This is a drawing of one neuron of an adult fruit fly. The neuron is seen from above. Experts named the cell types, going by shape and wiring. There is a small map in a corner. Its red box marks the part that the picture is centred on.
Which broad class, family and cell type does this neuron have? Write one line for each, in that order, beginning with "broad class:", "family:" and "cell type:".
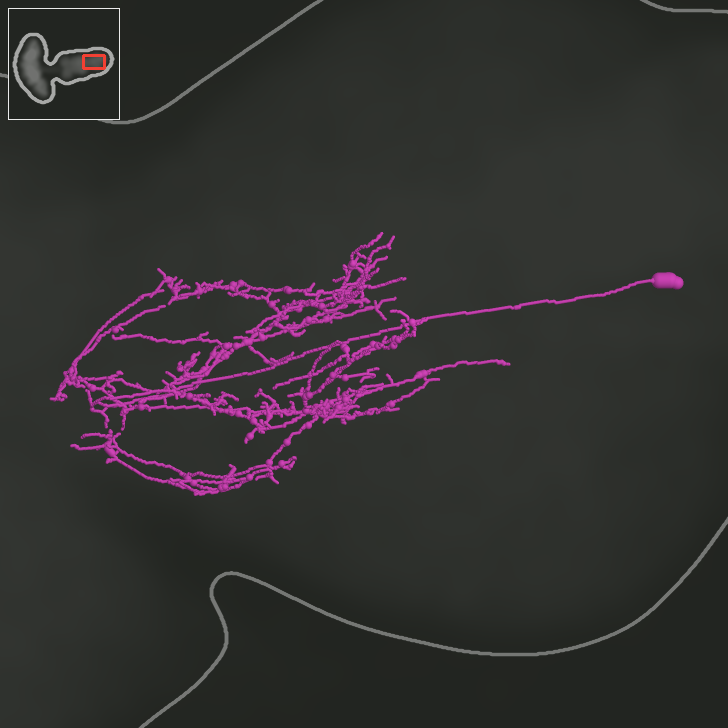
broad class: nerve-cord intrinsic neuron
family: hemilineage 00A
cell type: IN00A045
